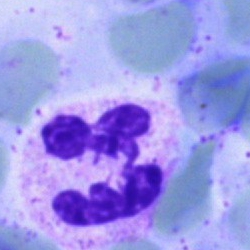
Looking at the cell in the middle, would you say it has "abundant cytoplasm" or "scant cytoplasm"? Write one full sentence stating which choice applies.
The cell's cytoplasm around its nucleus is ample.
